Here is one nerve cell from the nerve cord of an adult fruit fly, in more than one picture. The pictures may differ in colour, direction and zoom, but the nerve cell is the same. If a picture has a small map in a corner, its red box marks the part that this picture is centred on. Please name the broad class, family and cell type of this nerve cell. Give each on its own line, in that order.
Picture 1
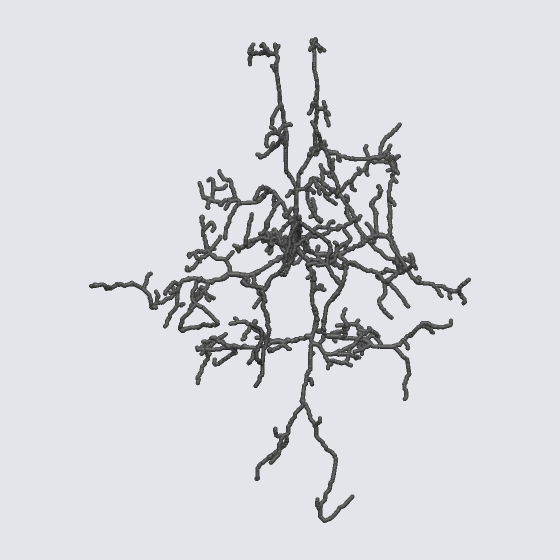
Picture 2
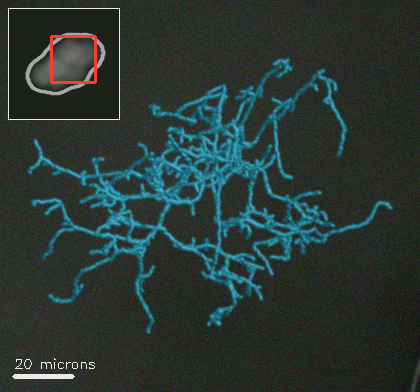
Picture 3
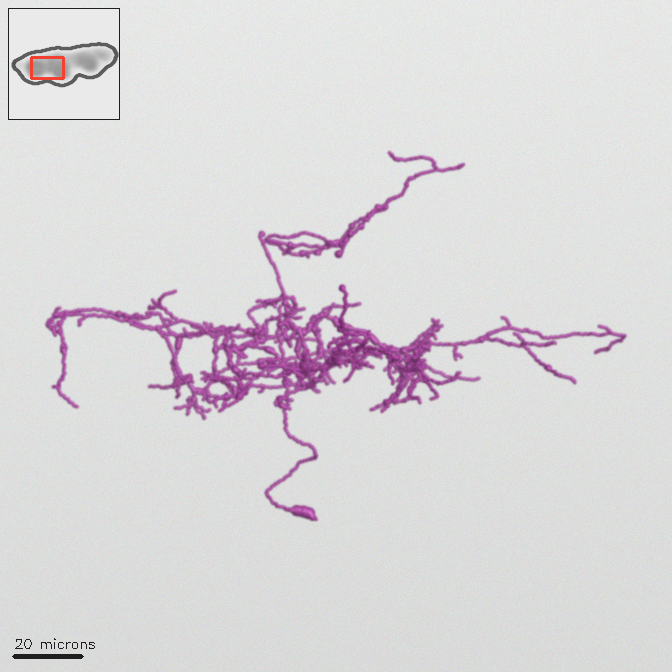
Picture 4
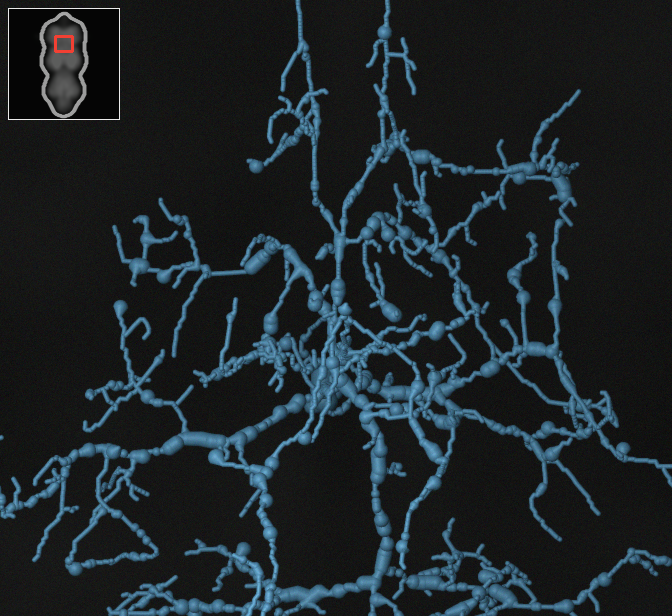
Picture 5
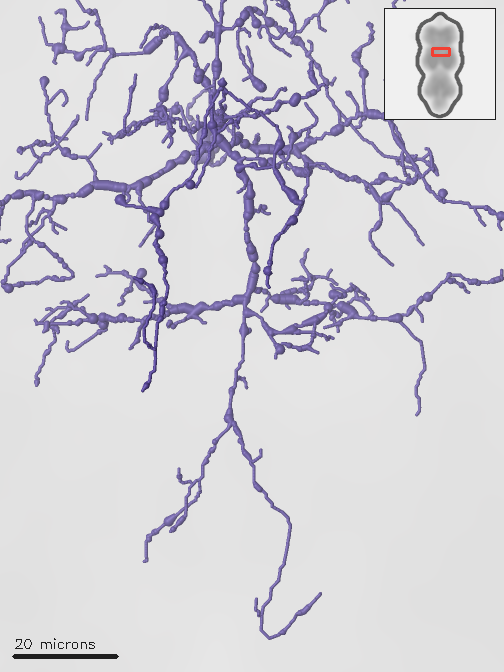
nerve-cord intrinsic neuron
hemilineage 00A
IN00A034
